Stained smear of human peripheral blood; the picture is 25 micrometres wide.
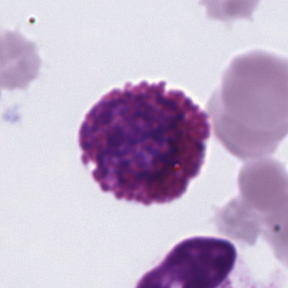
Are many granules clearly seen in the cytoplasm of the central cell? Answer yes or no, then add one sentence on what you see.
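Yes. Coarse dark purple granules fill the whole cell.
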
